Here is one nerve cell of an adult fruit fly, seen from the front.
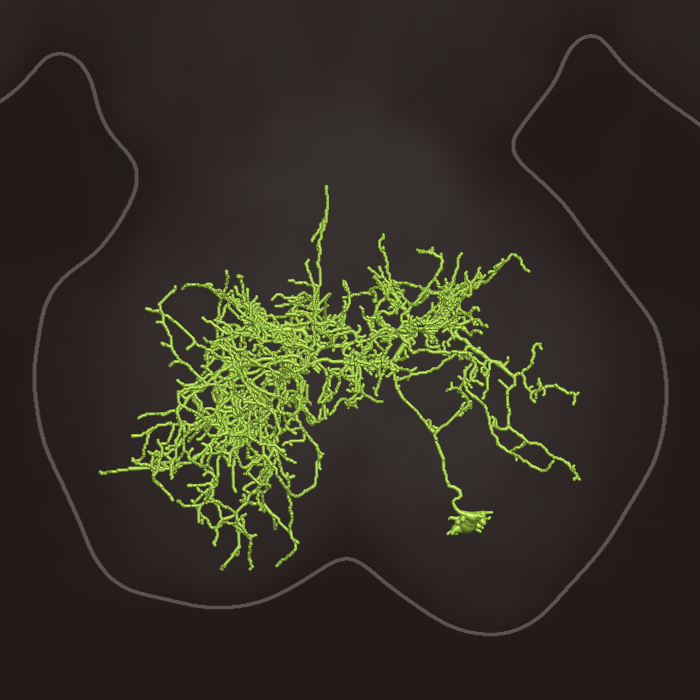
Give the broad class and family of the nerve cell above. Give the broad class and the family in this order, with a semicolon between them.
nerve-cord intrinsic neuron; hemilineage 12B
